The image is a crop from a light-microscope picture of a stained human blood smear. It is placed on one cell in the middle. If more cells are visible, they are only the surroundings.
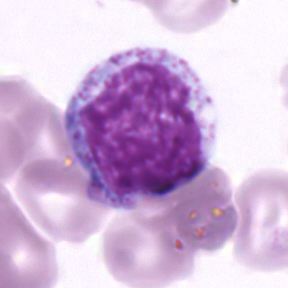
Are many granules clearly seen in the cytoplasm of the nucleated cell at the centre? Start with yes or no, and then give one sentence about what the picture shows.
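Yes. Fine reddish-purple granules are scattered through the cytoplasm and over the nucleus.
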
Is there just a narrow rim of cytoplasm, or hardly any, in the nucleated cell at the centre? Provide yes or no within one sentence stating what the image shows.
Yes, there is only scant cytoplasm in this cell.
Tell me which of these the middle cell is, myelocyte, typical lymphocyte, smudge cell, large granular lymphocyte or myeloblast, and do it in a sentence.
Regarding the central cell, it is a myelocyte.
